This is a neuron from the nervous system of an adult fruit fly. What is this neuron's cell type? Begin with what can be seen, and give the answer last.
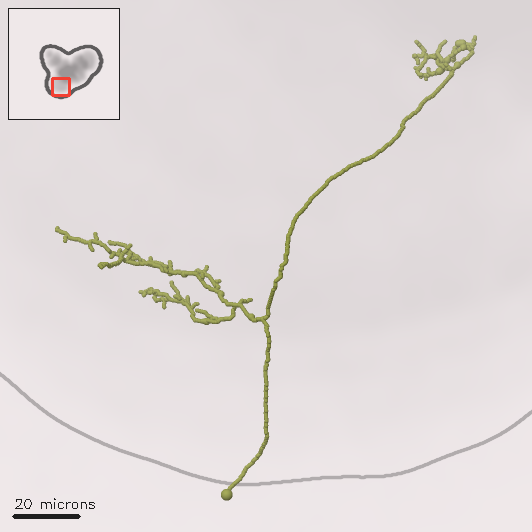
The cell body is at the bottom of the picture. By the scale bar it is about 140 microns tall in this view. This is an optic-lobe intrinsic neuron. Its cell type is Tm33.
